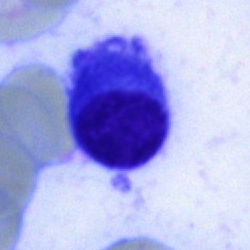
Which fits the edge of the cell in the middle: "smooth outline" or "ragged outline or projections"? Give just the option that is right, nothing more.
Ragged outline or projections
